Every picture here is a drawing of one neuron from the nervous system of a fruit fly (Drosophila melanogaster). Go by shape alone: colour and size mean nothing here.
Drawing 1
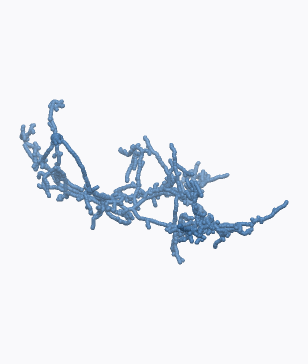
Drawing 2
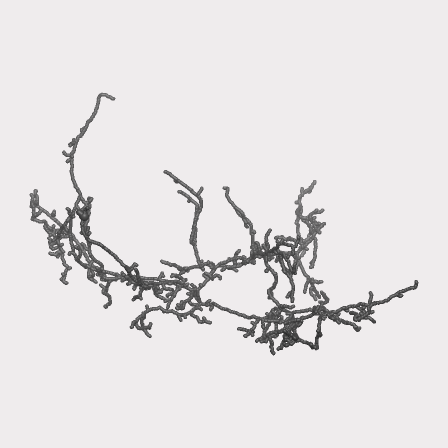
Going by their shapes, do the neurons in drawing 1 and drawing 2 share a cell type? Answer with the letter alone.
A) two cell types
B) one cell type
B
